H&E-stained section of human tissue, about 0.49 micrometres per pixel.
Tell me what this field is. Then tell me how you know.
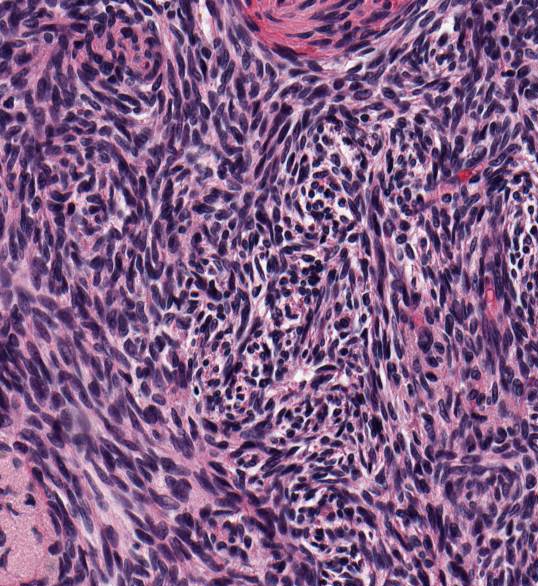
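First, the tissue: ovarian cortex. Second, the nuclei: elongated, dark-staining and crowded, many touching or overlapping.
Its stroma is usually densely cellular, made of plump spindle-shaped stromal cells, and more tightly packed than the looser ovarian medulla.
Third, the cytoplasm: scant and pale pink, with indistinct cell borders. Fourth, the arrangement: in the centre the cells lie more loosely and haphazardly, with small clear spaces between them. Last, what is absent: no epithelium, glands or fat cells.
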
